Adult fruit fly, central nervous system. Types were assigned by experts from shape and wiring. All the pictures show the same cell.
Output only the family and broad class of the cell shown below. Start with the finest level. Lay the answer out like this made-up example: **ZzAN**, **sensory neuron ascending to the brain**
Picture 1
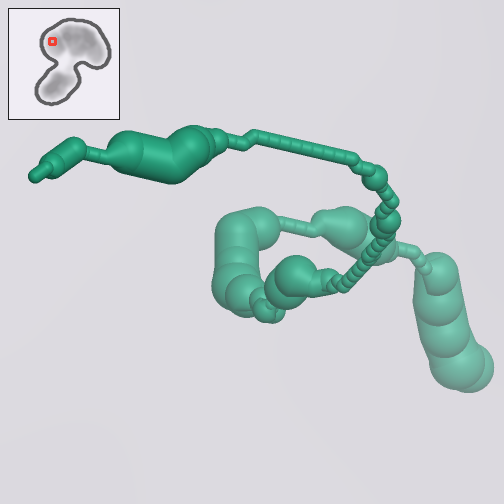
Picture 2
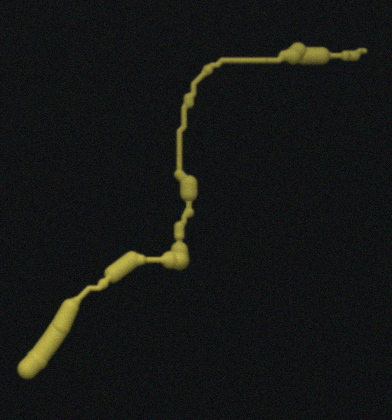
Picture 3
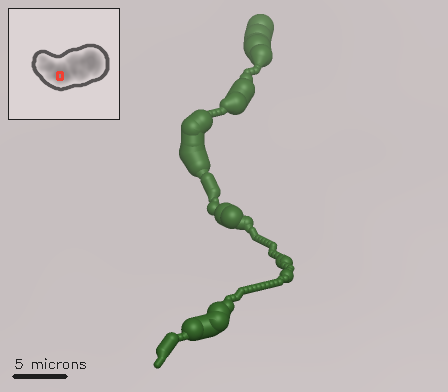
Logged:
**class visual**, **photoreceptor or other optic-lobe sensory neuron**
